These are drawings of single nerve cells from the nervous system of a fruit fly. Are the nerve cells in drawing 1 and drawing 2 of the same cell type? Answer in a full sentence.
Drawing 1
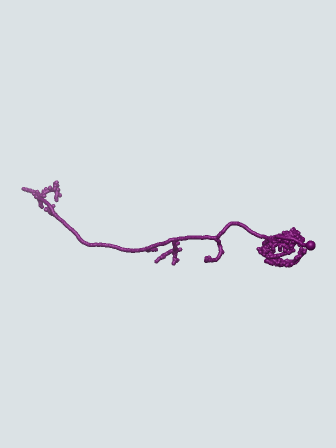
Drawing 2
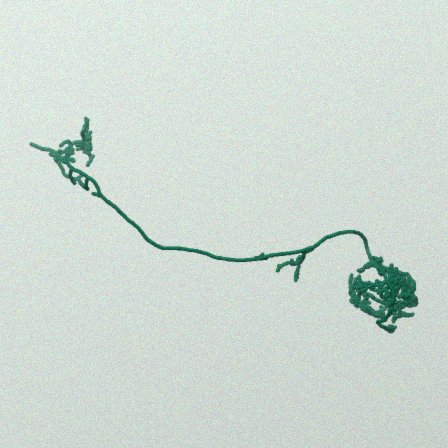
They are of the same cell type.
